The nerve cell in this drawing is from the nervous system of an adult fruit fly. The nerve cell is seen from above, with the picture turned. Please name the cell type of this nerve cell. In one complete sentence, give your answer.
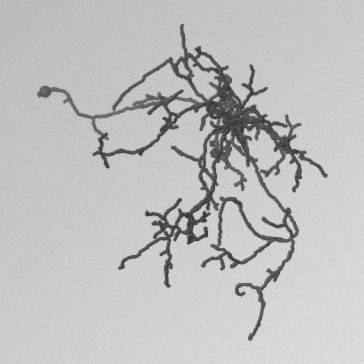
Of the cell type IN04B092 is this nerve cell.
